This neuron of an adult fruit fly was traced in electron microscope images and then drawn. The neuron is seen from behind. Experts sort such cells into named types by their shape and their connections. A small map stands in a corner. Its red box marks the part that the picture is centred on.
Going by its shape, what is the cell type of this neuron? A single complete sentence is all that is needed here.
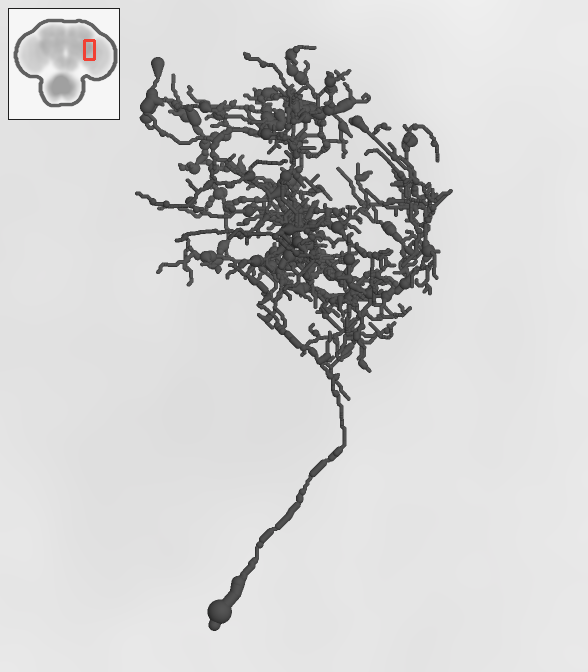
It is to cell type AVLP332 that the neuron belongs.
